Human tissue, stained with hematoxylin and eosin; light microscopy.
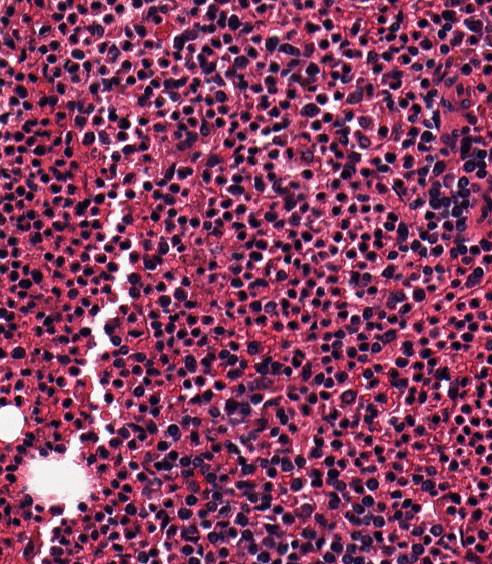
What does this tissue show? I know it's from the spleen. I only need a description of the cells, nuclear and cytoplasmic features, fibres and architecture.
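Pattern: one diffuse, solid sheet of closely packed cells fills the field, with no organized units. Epithelium: none. Glands: none. Fibrous stroma: no bands cross the sheet. Nuclei: in most cells, small, round and darkly stained.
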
